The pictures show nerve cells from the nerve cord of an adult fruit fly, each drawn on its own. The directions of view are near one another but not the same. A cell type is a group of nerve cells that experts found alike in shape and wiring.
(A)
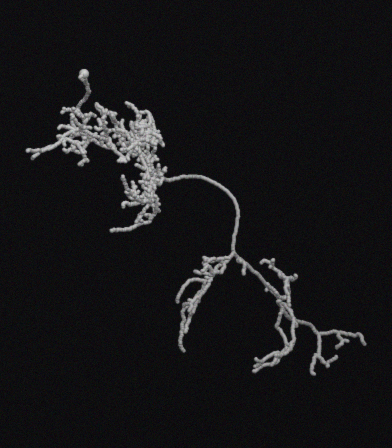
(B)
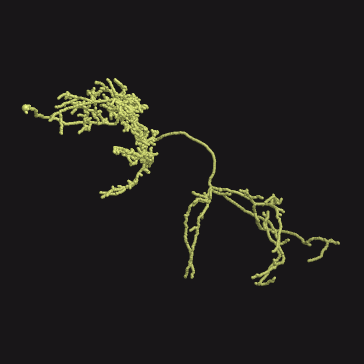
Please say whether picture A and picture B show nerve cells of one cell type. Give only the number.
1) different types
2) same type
2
